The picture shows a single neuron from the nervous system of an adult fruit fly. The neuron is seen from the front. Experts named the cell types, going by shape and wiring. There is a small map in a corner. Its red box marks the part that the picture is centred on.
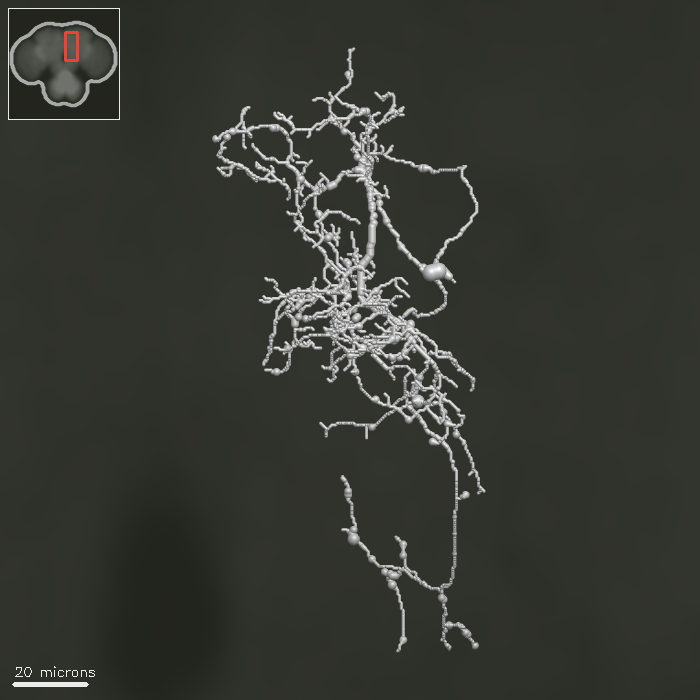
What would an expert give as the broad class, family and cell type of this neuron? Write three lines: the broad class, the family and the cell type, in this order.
central-brain intrinsic neuron
hemilineage CREa2_ventral
LAL022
